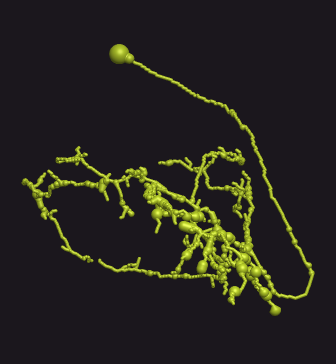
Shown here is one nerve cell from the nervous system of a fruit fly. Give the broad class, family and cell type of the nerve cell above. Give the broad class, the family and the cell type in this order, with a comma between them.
central-brain intrinsic neuron, hemilineage LHp2, CB0972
